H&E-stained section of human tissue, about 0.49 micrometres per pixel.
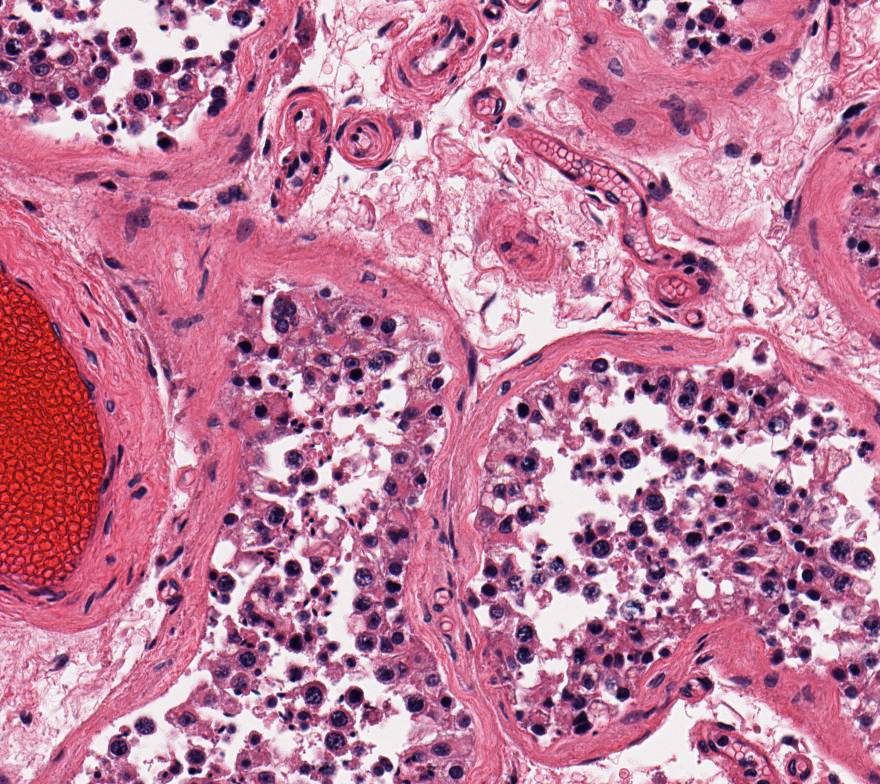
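Testis. Tubule walls: thick, pink, layered, fibrous, with flattened spindle-shaped nuclei. Contents: cells scattered through the interior, not layered along the wall. Among small dark nuclei: larger cells with bigger, paler nuclei and more pink cytoplasm. Left edge: a muscular vessel packed with red blood cells.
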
